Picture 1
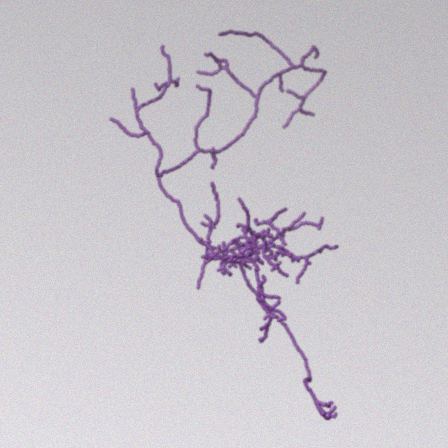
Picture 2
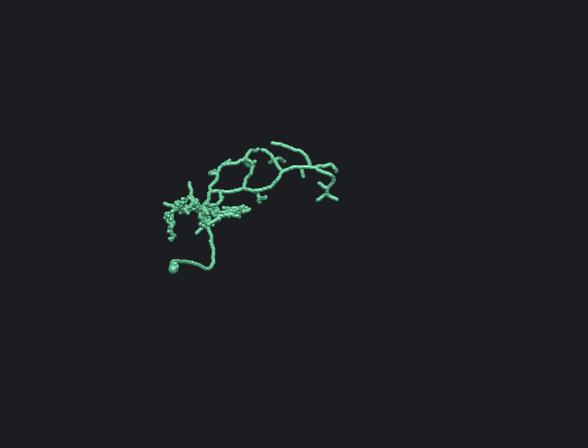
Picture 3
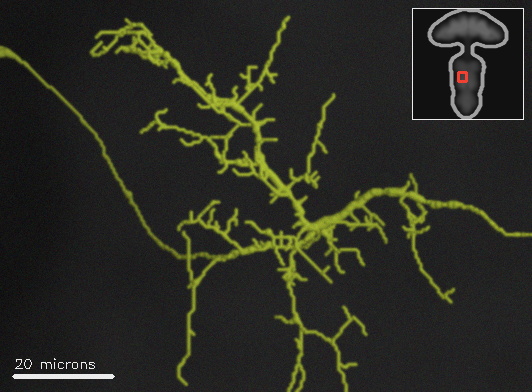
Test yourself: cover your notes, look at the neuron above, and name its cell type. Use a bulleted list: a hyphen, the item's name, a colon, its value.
- cell type: IN08B080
